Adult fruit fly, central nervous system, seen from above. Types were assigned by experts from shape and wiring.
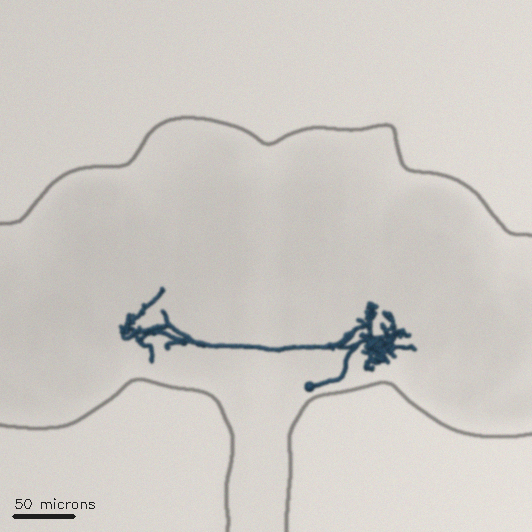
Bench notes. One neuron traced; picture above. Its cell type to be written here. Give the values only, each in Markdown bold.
**CB1322**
